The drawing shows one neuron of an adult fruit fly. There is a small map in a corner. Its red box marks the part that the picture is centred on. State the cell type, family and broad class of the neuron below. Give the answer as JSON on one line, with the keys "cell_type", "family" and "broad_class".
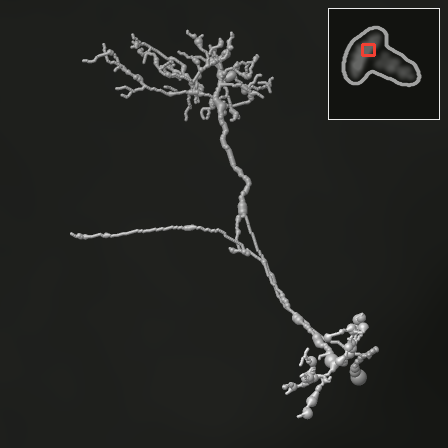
{"cell_type": "WED163", "family": "hemilineage DM5_ventral", "broad_class": "central-brain intrinsic neuron"}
